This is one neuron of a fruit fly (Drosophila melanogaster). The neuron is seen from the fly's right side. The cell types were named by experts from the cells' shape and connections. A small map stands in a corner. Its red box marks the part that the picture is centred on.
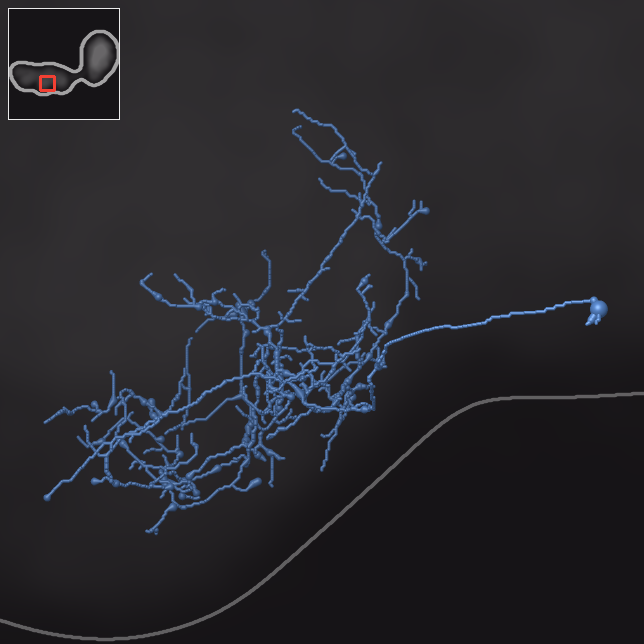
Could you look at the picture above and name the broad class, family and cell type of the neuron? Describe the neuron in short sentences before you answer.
Its cell body lies on the right of the picture. Dozens of branch ends can be seen. Its broad class is nerve-cord intrinsic neuron. Its family is hemilineage 14A. It is of cell type IN14A034.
